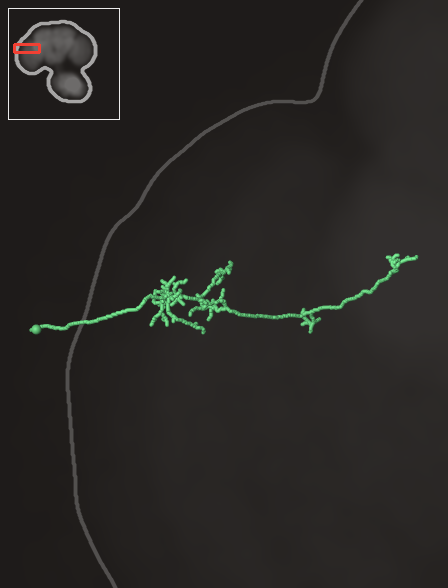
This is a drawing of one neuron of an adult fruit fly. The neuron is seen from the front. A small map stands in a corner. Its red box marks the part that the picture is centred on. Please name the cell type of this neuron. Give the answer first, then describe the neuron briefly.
Its cell type is TmY10. It is an optic-lobe intrinsic neuron. The cell body can be seen on the left of the picture. In this view it is more than twice as wide as it is tall.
